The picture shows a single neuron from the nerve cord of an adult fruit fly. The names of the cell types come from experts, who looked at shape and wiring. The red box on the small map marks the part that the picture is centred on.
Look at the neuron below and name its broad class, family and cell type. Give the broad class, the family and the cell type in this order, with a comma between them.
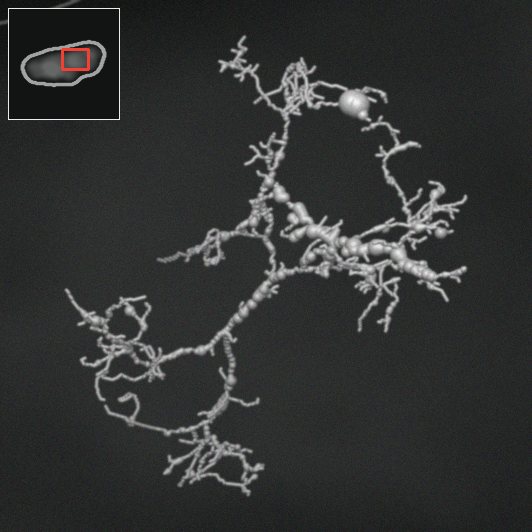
nerve-cord intrinsic neuron, hemilineage 19A, IN19A104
